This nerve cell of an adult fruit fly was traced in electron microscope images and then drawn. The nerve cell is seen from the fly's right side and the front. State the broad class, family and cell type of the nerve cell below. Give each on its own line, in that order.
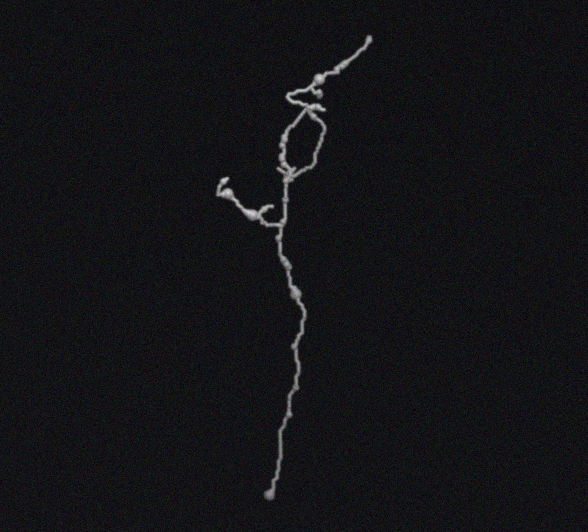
sensory neuron entering the brain
class gustatory
LB2d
